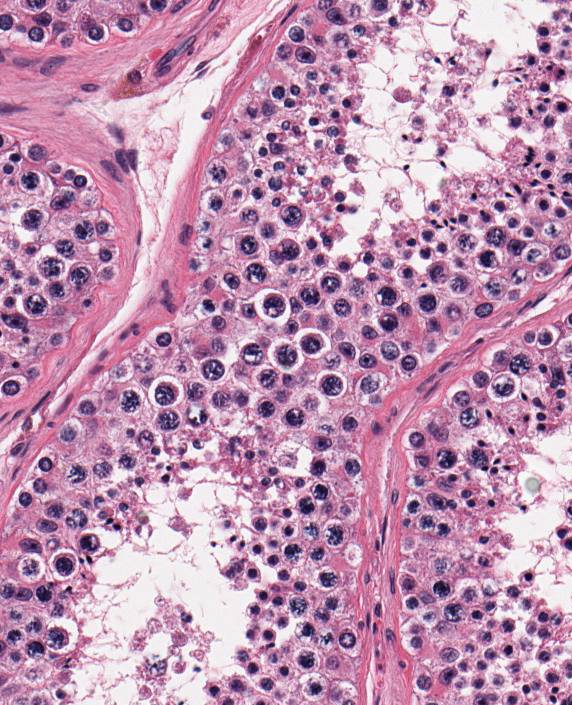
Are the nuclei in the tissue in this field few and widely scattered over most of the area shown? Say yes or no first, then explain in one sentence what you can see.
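No. The field is filled by tubular units packed with cells and separated by narrow bands of pink fibrous tissue.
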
